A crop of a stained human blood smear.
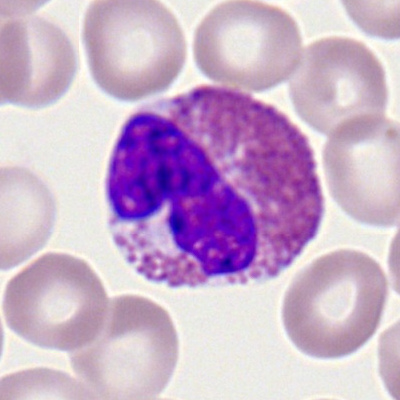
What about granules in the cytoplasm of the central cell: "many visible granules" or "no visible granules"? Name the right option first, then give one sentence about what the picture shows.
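Many visible granules. The cytoplasm is packed with coarse granules.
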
